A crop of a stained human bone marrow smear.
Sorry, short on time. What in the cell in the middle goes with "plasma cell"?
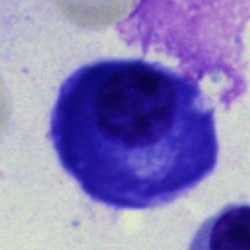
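In this plasma cell, the cytoplasm is stained a deep, dark blue.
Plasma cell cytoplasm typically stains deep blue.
The nucleus lies off-centre, towards the top of the cell.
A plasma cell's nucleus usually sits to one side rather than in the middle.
The chromatin is dark and coarsely clumped.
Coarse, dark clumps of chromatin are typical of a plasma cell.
A pale zone lies in the cytoplasm just below the nucleus.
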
